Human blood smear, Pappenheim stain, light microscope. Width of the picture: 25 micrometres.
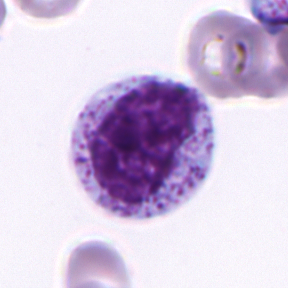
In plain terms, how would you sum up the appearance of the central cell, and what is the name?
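Notice first how the nucleus fills most of the cell, leaving a moderate rim of cytoplasm. That cytoplasm is pale lilac-grey and scattered throughout with many fine purple granules. Look at the chromatin: dark purple and coarsely clumped. The whole cell measures about 13 micrometres across. What you have here is a metamyelocyte.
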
